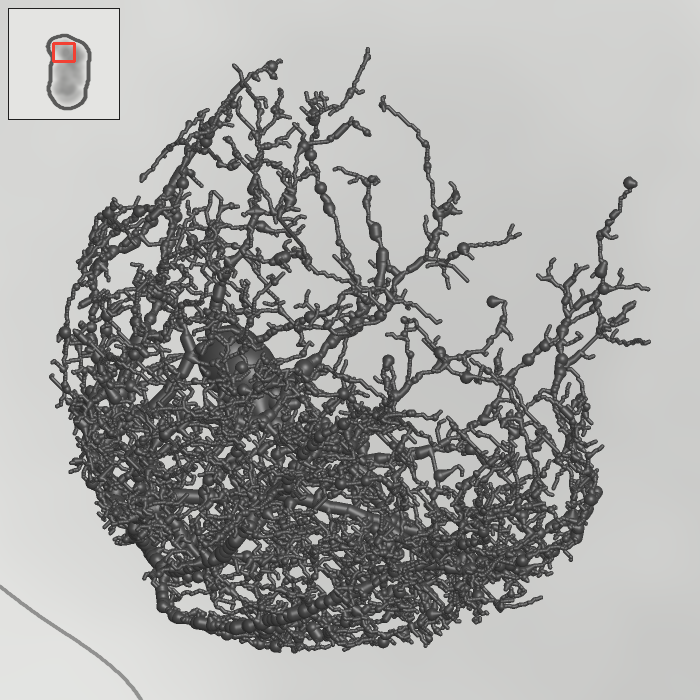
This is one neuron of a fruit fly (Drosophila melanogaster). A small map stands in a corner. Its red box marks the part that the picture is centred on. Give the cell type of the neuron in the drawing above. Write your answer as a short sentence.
The cell type is Fe reductor MN.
